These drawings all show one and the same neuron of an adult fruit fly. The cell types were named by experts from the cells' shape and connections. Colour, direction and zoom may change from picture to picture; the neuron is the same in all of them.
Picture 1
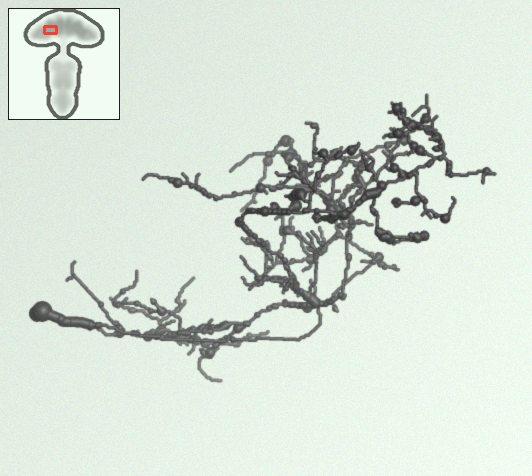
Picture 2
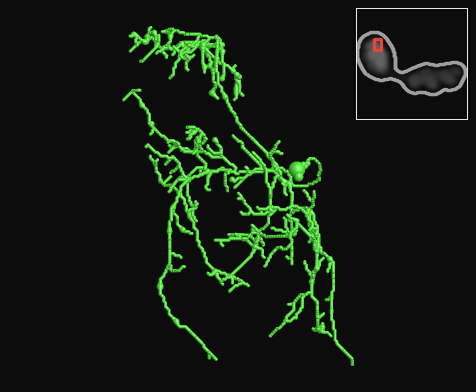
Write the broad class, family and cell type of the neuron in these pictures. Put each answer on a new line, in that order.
central-brain intrinsic neuron
hemilineage LHp2
LHPV6h2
